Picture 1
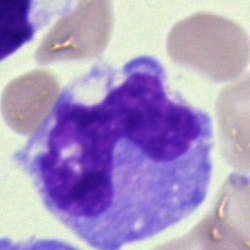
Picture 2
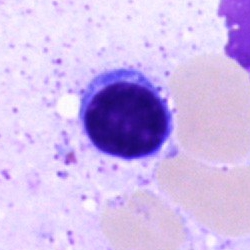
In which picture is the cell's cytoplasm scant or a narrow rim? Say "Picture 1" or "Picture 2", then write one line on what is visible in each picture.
Picture 2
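Picture 1: The cytoplasm is plentiful and pale greyish blue-lilac.
Picture 2: The cytoplasm forms only a narrow rim around the nucleus.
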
